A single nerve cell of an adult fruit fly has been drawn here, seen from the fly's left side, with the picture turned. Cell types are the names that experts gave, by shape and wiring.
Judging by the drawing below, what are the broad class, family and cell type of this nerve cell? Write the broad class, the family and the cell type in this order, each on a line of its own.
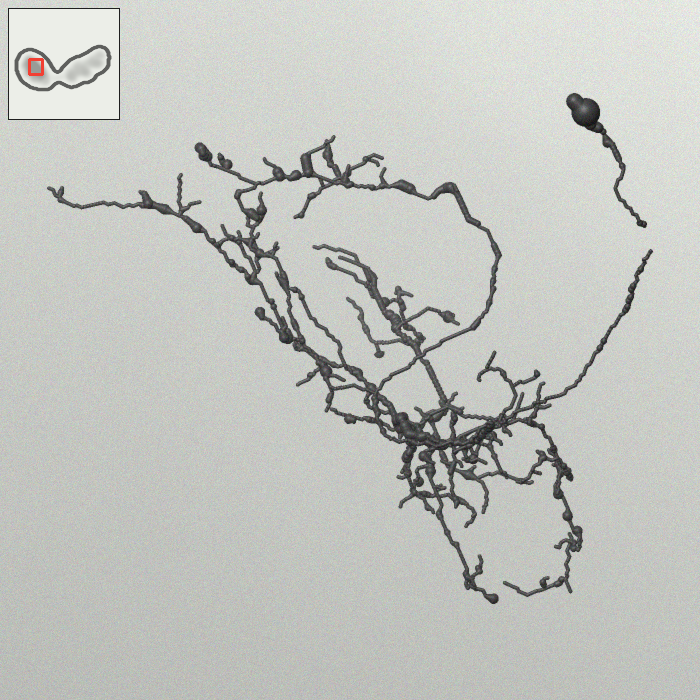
central-brain intrinsic neuron
hemilineage VLPp&l1_anterior
CL128_c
